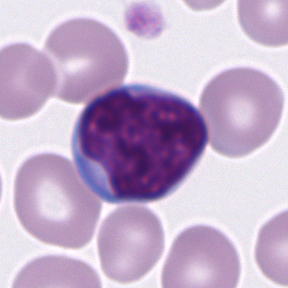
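Typical lymphocyte, nucleated cell at centre of a stained human peripheral blood smear. Outline smooth, roughly round. Nucleus: shallow notch on lower left side; no distinct nucleolus. Cytoplasm: thin pale blue rim.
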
